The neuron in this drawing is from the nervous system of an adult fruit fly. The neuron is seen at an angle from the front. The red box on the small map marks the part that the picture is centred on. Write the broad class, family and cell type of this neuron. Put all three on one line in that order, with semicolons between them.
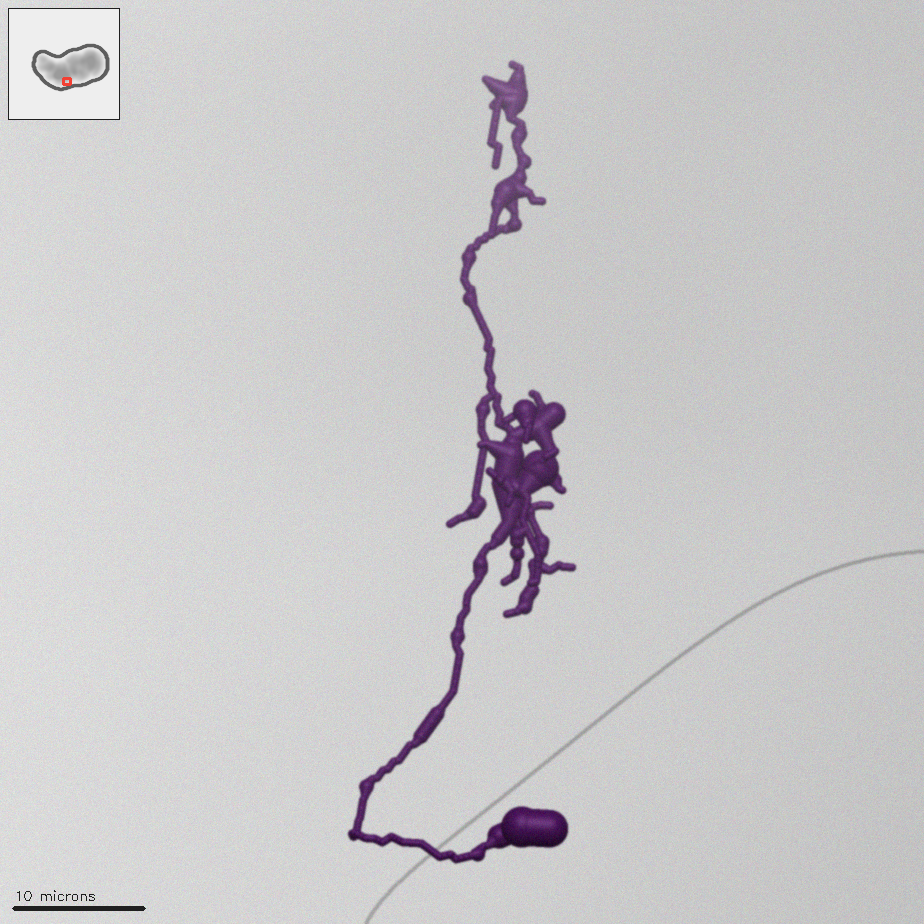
optic-lobe intrinsic neuron; Mi; Mi9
